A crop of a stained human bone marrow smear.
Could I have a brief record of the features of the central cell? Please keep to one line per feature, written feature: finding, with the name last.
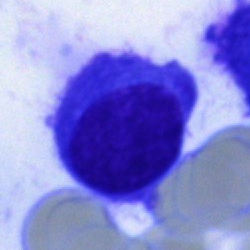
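Nucleus: pushed toward the lower right, so the cytoplasm rim is wider at the upper left
Chromatin: dark purple, fairly even throughout
Cytoplasm: scant, deep blue
Edge: small irregular tags at the top and left
Name: plasma cell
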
